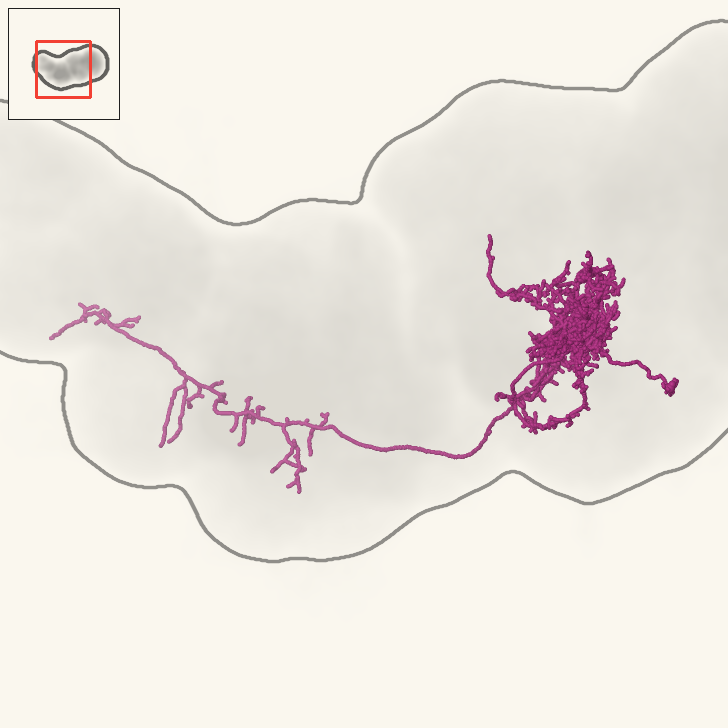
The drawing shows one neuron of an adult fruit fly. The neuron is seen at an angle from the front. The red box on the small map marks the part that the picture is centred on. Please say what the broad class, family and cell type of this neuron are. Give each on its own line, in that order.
descending neuron
DNbe
DNbe003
